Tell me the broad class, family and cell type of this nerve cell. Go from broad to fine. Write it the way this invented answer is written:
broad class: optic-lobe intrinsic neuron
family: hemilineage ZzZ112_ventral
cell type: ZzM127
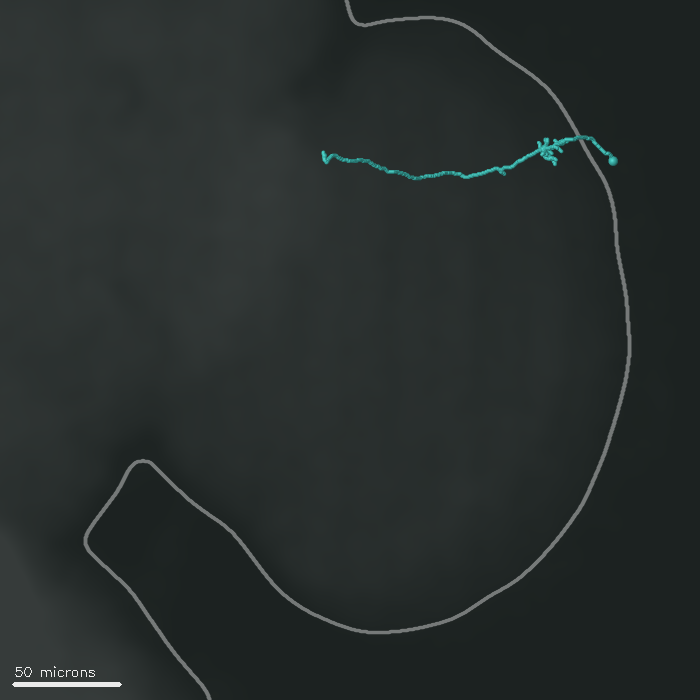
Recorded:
broad class: optic-lobe intrinsic neuron
family: Tm
cell type: Tm20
